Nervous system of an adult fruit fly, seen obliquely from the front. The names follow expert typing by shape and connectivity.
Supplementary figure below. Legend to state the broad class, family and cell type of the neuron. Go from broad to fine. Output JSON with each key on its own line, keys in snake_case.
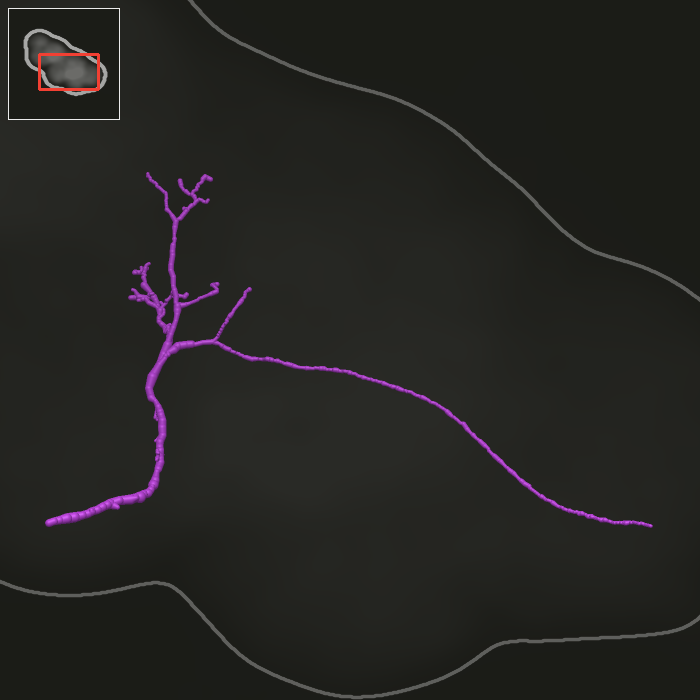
{
 "broad_class": "sensory neuron ascending to the brain",
 "family": "class mechanosensory proprioceptive",
 "cell_type": "SApp20"
}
